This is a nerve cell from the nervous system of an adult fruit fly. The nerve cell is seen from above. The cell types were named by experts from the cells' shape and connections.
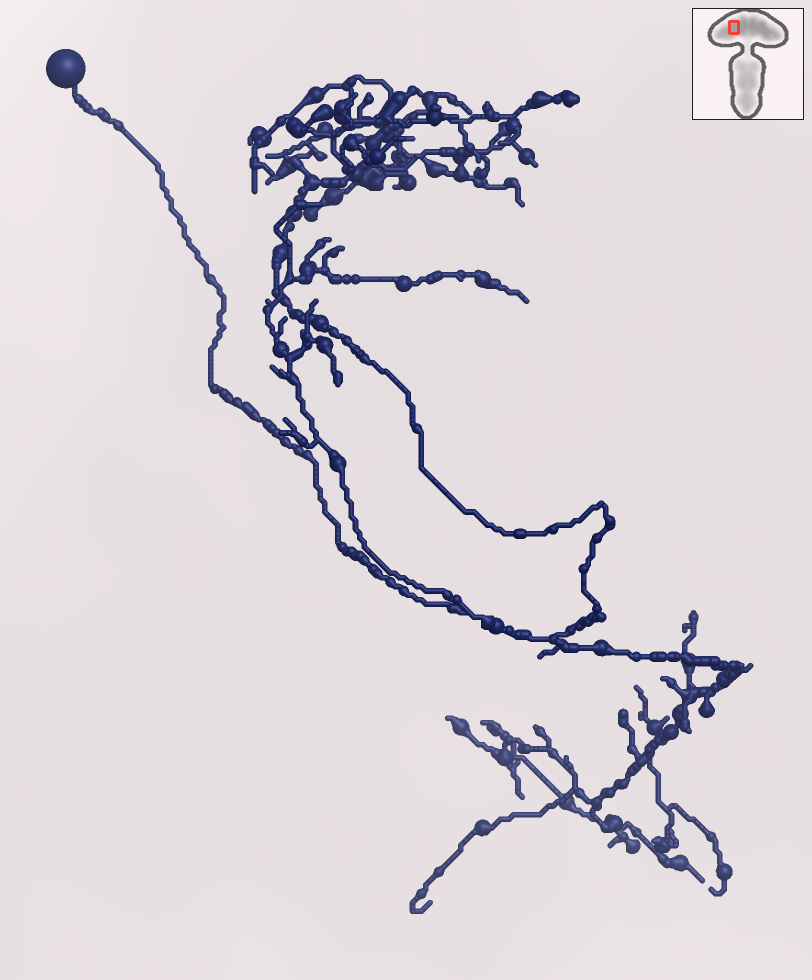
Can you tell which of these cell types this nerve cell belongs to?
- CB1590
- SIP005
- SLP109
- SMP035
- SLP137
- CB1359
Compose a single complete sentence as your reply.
With respect to cell type, this nerve cell is SLP137.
